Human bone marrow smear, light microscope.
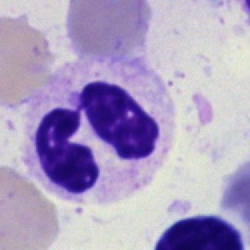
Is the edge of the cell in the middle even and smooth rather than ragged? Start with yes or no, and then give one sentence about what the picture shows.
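Yes. The cell outline is round and smooth.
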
